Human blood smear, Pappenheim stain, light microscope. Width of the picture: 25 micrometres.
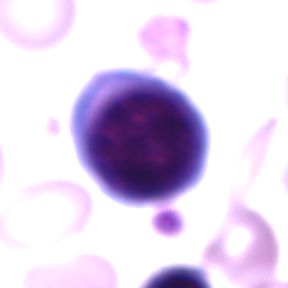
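Normoblast in a stained peripheral blood smear. The nucleus, round in outline and about 10 micrometres across, sits off-centre toward the right side and fills about 70% of the cell's area. Its chromatin, I notice, is dark purple and densely stained throughout. Around it the cytoplasm makes only a narrow rim, widest on the left side of the cell. As for the outline, it is smooth, without surface projections.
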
